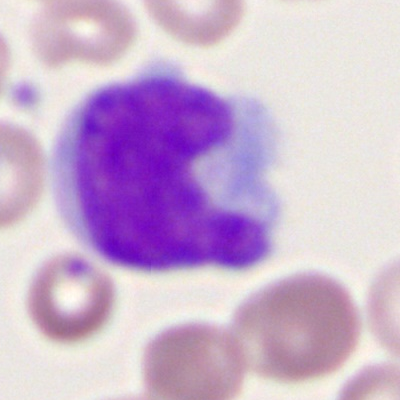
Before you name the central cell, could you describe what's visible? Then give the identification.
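The nucleus fills most of the cell and has a deep notch cut into its right side. The cytoplasm is a pale blue-grey and is widest on the right, within that notch. This cell is a monocyte.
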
